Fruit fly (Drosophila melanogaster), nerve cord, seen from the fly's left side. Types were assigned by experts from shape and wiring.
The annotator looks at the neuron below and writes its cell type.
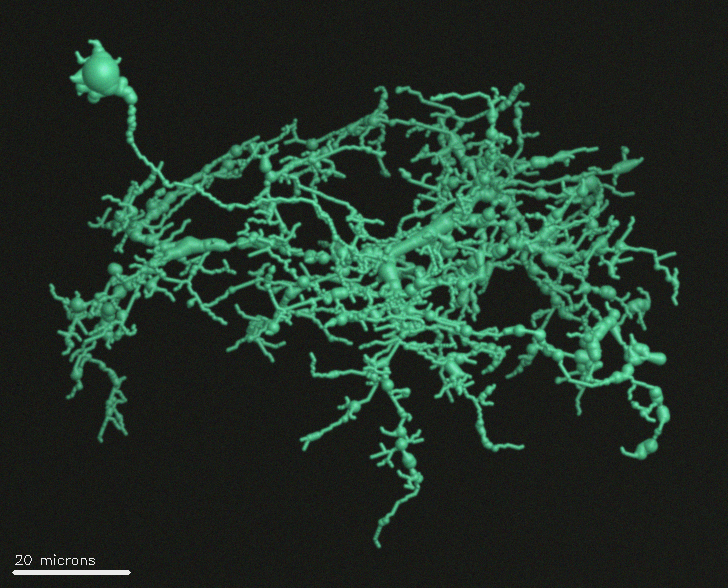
IN17A061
